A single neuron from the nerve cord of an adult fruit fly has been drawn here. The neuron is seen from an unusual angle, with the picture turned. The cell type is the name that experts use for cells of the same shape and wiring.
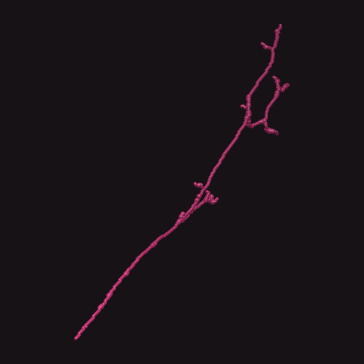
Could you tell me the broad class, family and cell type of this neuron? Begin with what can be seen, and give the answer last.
No cell body is drawn. In this view it is taller than it is wide. Its broad class is descending neuron. The family is hemilineage LB23. Its cell type is DNg84.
